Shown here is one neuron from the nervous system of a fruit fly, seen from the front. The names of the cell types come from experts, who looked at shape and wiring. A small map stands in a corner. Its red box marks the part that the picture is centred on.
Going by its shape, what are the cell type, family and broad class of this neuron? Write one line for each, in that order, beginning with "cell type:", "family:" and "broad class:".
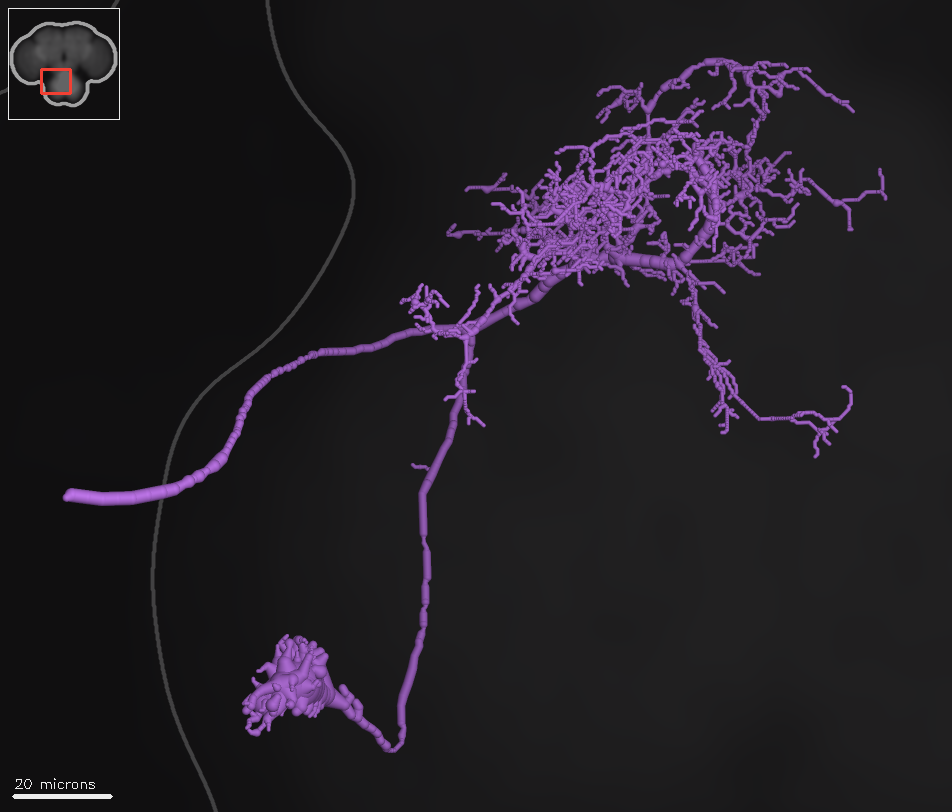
cell type: DVMn 1a-c
family: hemilineage 16B
broad class: motor neuron of the nerve cord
